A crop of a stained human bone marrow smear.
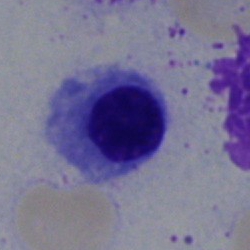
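Erythroblast, centre of stained human bone marrow smear. Nucleus off-centre, toward right side of cell. Cytoplasm blue; no distinct granules. Outline irregular and ragged on left side.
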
